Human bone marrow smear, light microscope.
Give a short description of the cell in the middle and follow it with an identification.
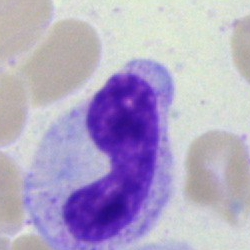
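First, the nucleus sits toward the right side of the cell, which leaves the widest stretch of cytoplasm on the left. Second, that cytoplasm is abundant and pale greyish-blue. Third, fine purple granules are scattered sparsely through it. Fourth, apart from one bulge, the cell outline is a smooth oval. The cell is a band neutrophil.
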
